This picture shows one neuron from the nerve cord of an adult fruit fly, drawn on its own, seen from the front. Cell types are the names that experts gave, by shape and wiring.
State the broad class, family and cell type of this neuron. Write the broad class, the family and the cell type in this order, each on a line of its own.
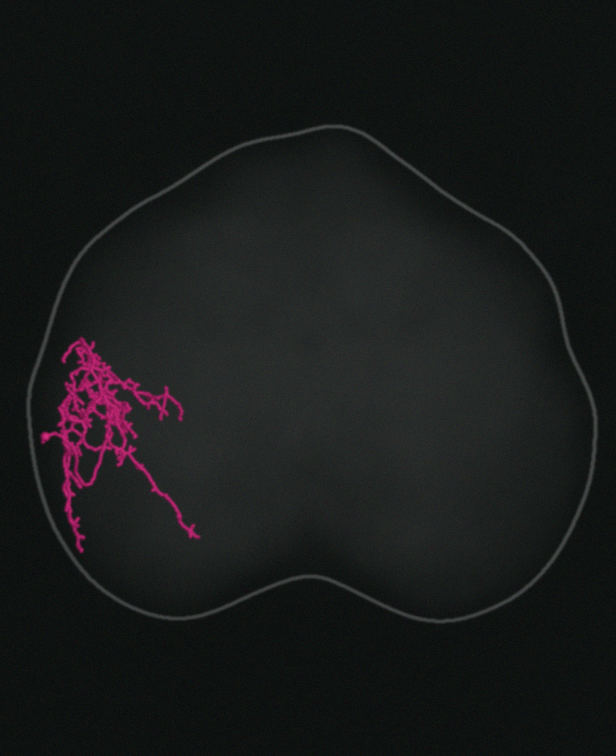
nerve-cord intrinsic neuron
hemilineage 08A
IN08A026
